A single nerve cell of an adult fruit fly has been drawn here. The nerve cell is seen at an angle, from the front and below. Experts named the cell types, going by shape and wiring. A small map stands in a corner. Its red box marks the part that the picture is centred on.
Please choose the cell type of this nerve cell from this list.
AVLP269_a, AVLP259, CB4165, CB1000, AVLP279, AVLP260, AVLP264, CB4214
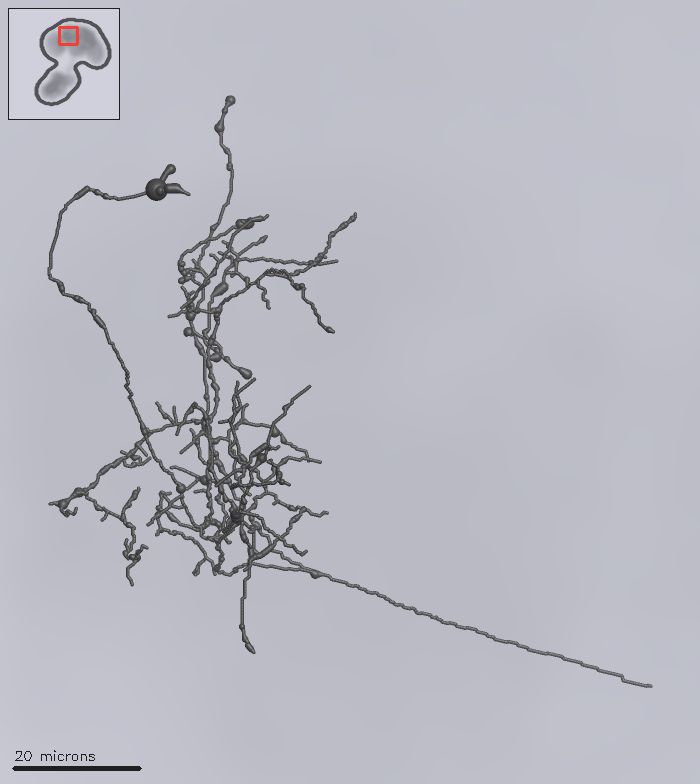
CB4214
